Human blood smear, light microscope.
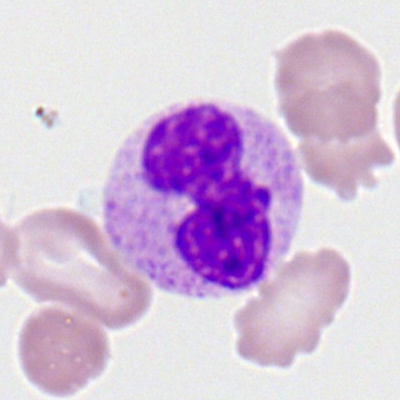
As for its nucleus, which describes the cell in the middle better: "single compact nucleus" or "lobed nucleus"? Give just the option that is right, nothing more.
Lobed nucleus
